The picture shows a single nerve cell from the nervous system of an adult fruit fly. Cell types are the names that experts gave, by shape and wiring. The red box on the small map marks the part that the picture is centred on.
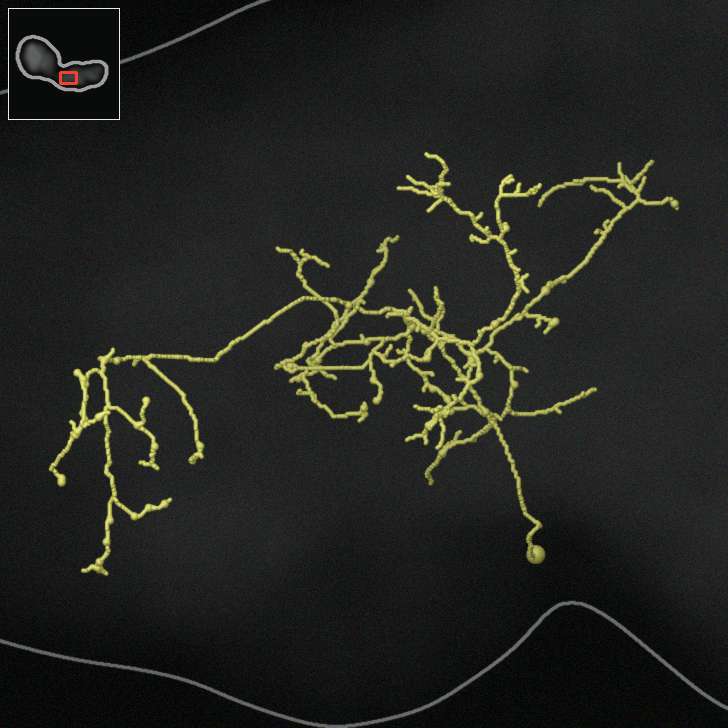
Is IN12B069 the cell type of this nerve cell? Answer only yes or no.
yes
